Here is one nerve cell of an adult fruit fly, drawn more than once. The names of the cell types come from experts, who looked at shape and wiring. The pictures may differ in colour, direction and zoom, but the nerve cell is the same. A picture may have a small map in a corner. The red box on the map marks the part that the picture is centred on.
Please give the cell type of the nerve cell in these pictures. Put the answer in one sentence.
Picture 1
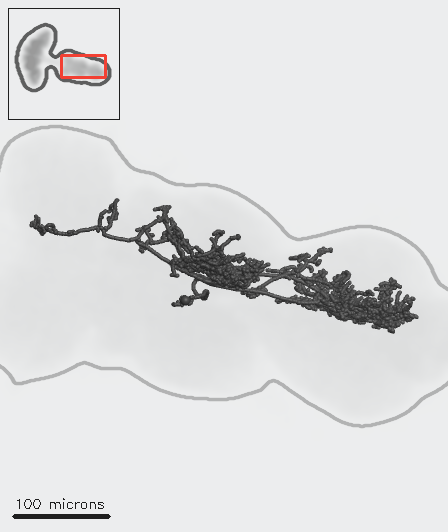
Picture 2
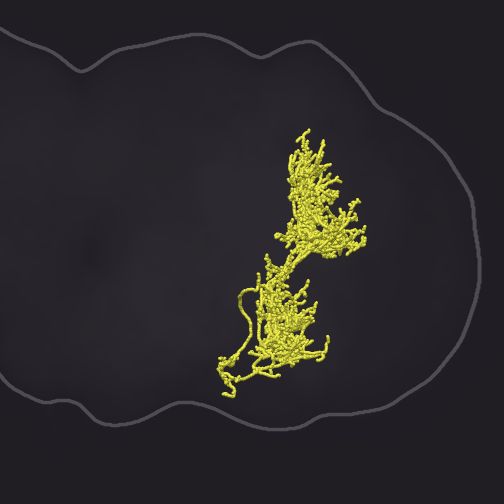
The cell type is IN05B010.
